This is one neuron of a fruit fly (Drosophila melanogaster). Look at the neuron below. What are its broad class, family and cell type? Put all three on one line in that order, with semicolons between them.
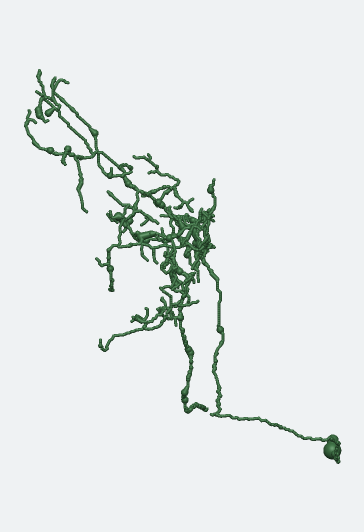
central-brain intrinsic neuron; hemilineage VPNp&v1_ventral; PLP186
